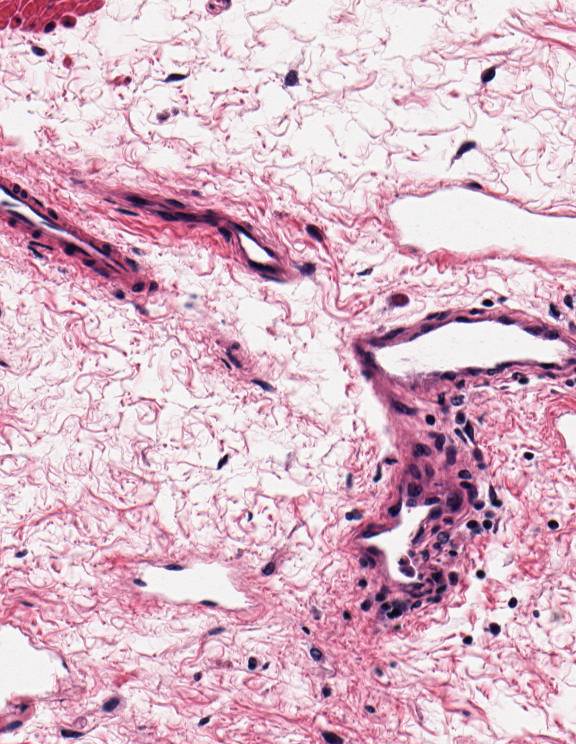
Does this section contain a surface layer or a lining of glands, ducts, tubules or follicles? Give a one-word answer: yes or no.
No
